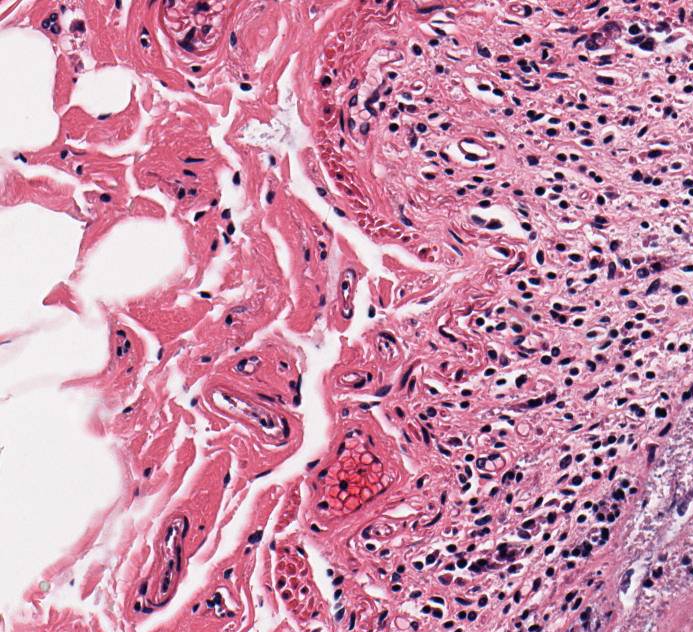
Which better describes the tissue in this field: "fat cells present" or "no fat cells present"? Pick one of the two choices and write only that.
Fat cells present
